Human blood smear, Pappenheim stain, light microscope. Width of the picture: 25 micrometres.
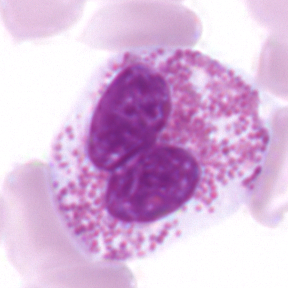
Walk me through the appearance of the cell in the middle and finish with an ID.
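Two lobes make up the nucleus. Its chromatin is dark purple and clumped. The granules are round and fairly uniform in size. Overall, the cell has a roughly round outline. It is an eosinophil.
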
